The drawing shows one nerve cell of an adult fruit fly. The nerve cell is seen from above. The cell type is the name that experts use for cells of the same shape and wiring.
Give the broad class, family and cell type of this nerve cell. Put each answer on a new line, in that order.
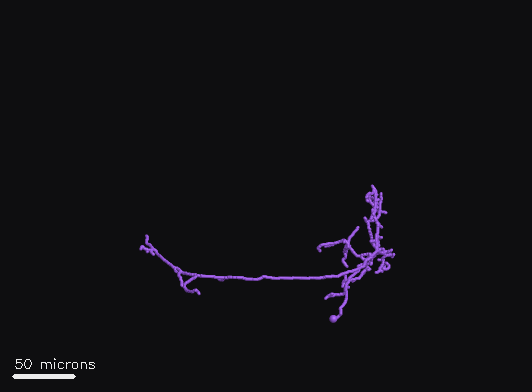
central-brain intrinsic neuron
hemilineage DM4_ventral
CB4228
